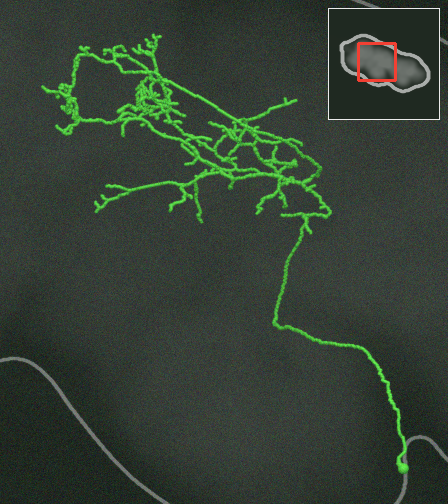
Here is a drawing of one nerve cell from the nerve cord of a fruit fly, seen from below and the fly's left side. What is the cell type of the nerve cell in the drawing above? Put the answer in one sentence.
The cell type is IN06A081.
